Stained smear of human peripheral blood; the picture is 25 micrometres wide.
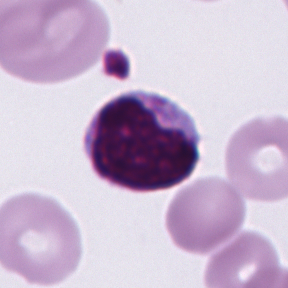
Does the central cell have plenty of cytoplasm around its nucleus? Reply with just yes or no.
No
